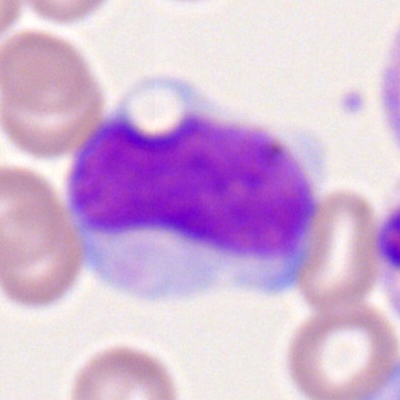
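Monocyte, the central cell: the nucleus is elongated horizontally, wider than tall, with fairly even deep purple chromatin lacking coarse clumps. Cytoplasm is pale grey-blue, with one round clear vacuole at the upper edge, above the nucleus.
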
